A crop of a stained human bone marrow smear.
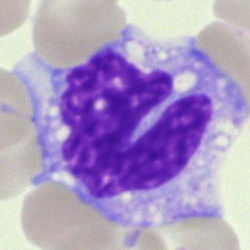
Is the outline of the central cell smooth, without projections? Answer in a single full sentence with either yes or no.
No, projections, blebs or tags, or a frayed edge, break the outline of this cell.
